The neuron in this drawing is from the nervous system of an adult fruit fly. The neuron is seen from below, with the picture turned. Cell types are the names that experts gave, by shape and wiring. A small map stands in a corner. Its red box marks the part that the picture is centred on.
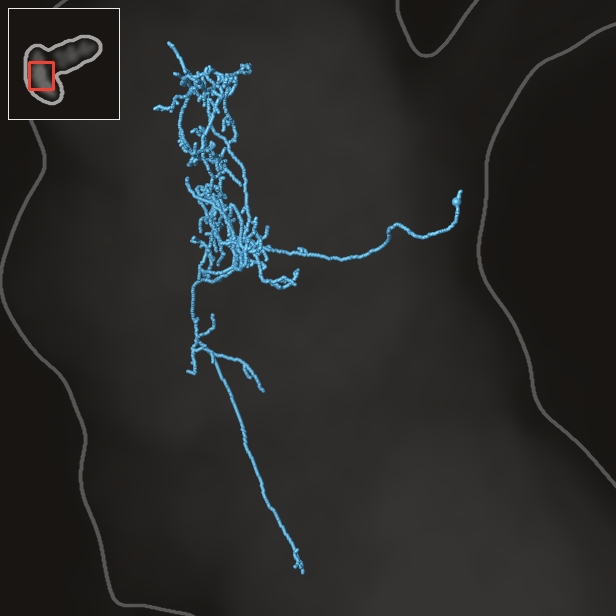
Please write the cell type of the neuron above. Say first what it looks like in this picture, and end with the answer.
The picture shows dozens of branch ends. In this view it is taller than it is wide. It is a central-brain intrinsic neuron. The cell type is pC1_5b.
